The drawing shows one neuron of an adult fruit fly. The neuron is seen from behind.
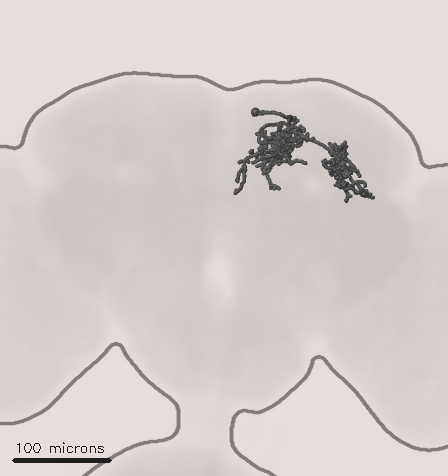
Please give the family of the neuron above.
hemilineage SMPp&v1_posterior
